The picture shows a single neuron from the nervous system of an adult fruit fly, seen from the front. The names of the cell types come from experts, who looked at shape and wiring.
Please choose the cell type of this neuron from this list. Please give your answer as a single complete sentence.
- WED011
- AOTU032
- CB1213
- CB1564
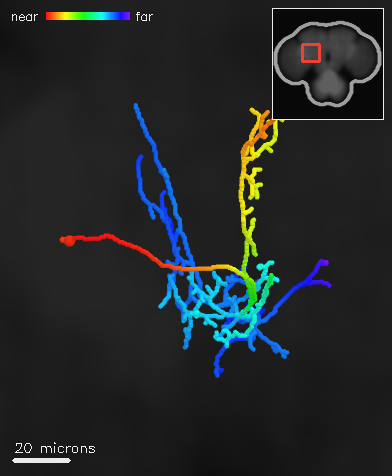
The cell type name for this neuron is CB1564.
